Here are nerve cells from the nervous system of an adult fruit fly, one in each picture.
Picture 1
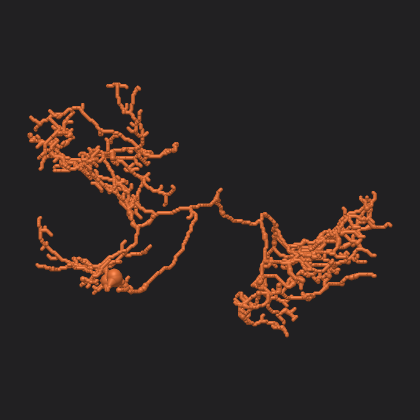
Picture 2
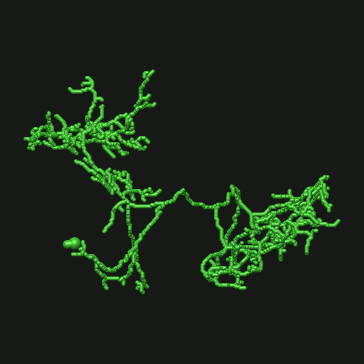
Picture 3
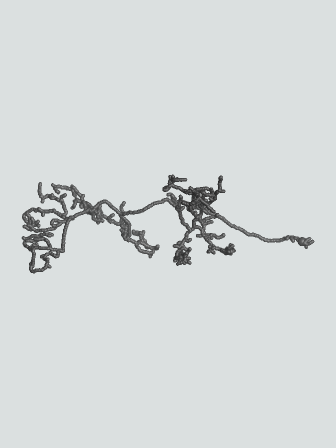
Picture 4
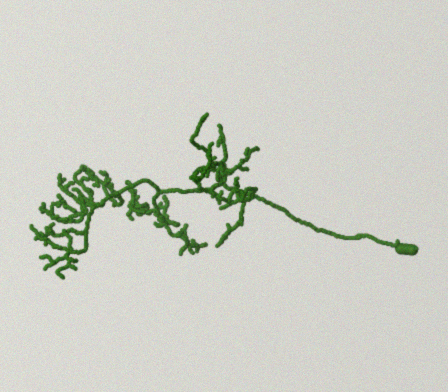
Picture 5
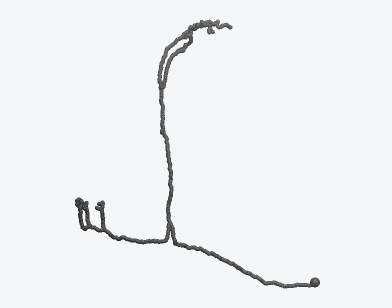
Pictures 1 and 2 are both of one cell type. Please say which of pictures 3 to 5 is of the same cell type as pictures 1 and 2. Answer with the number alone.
3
